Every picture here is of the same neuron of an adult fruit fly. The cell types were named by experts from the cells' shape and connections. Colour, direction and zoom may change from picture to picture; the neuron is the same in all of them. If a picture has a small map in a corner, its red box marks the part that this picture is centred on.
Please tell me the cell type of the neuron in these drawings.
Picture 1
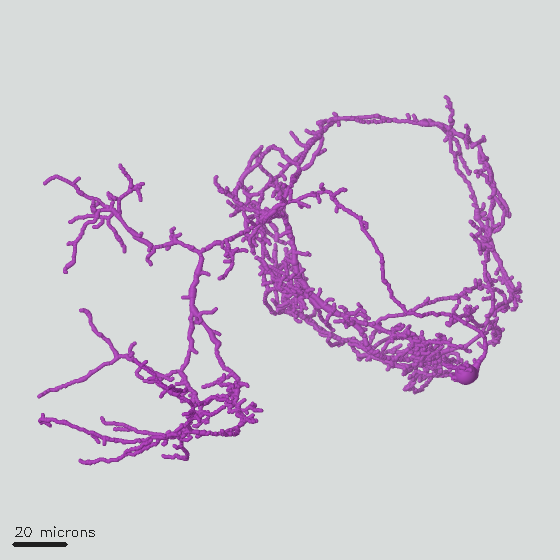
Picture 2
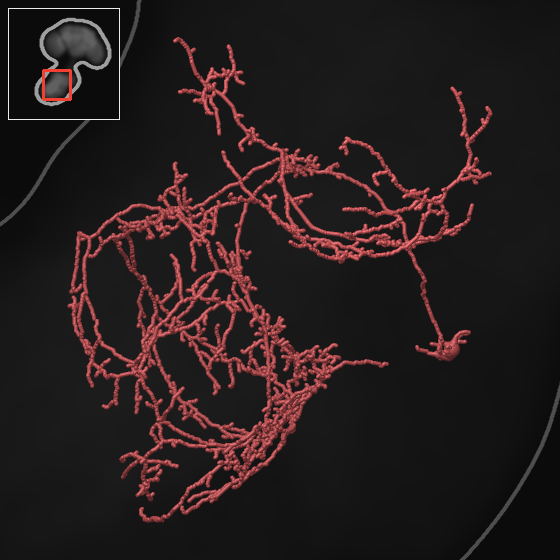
IN10B014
